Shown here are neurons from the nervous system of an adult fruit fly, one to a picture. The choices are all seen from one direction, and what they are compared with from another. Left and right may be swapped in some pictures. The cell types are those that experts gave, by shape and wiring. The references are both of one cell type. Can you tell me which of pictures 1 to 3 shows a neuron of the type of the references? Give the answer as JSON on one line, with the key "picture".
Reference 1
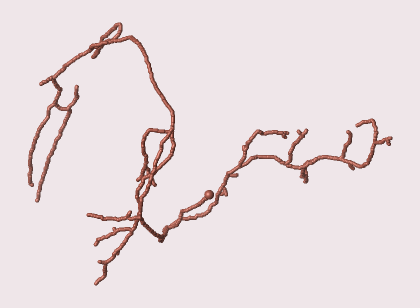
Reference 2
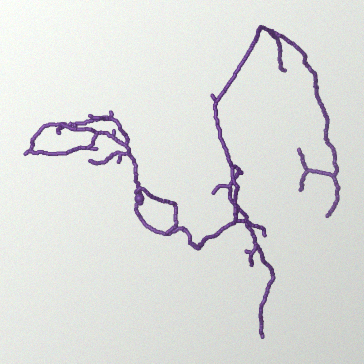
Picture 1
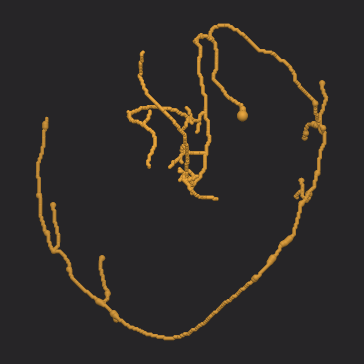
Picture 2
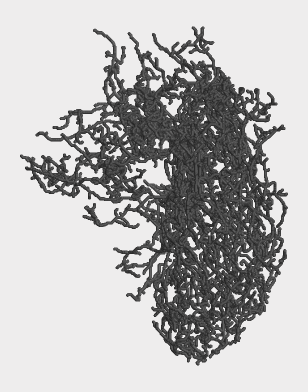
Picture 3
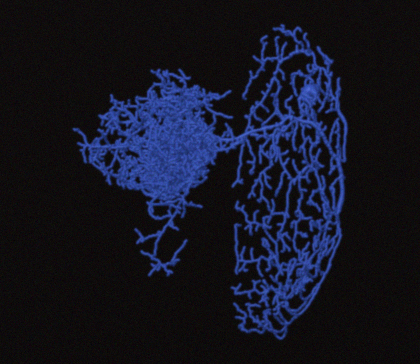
{"picture": 1}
